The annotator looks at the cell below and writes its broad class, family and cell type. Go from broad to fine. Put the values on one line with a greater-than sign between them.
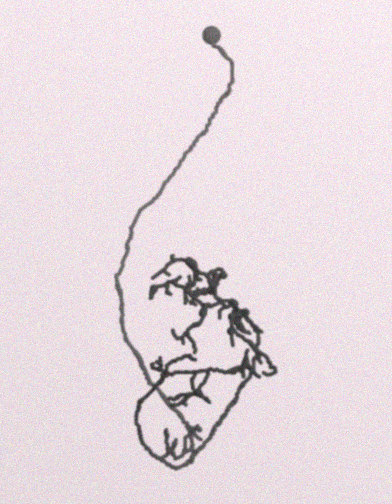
central-brain intrinsic neuron > class CX > vDeltaI_b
